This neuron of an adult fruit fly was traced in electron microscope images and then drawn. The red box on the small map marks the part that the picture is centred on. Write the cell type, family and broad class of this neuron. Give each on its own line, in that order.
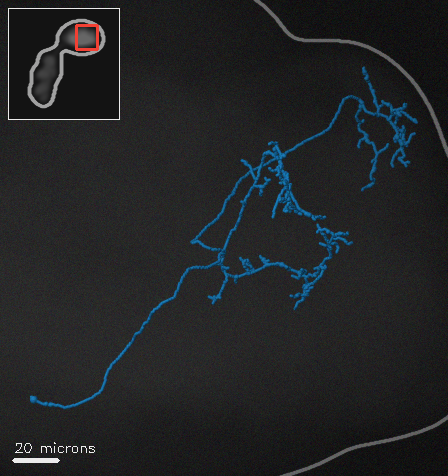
SMP569
hemilineage VLPl&p1_posterior
central-brain intrinsic neuron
